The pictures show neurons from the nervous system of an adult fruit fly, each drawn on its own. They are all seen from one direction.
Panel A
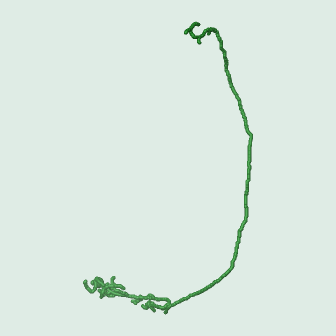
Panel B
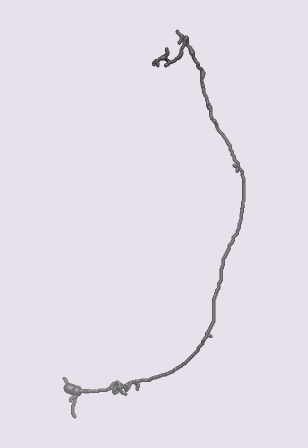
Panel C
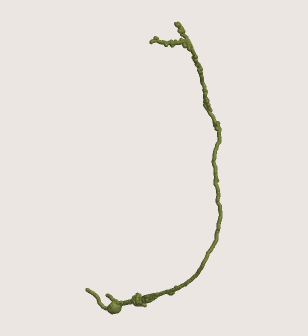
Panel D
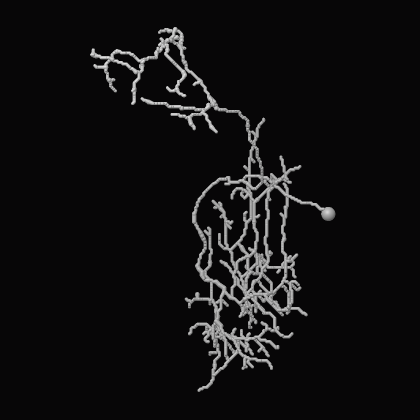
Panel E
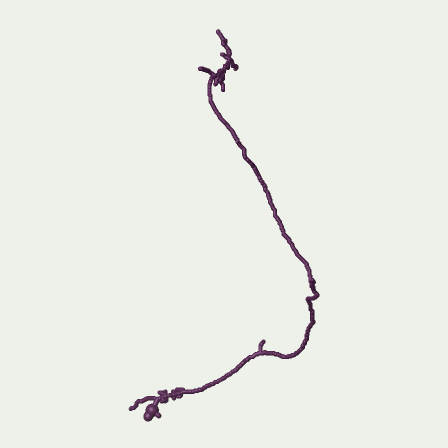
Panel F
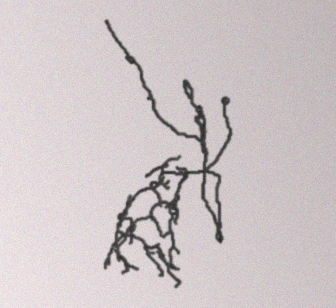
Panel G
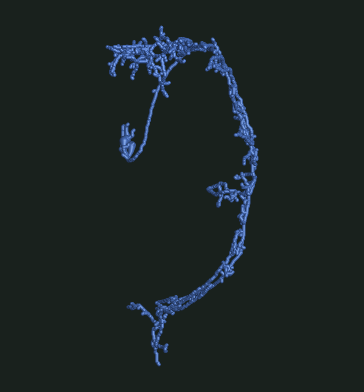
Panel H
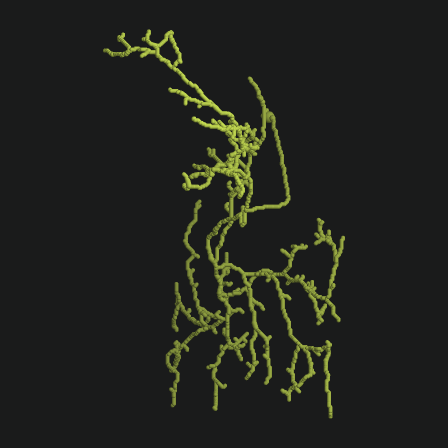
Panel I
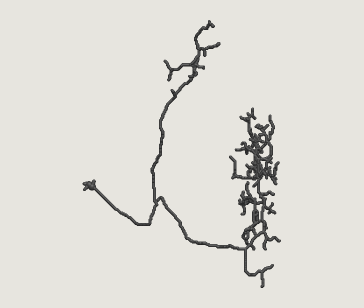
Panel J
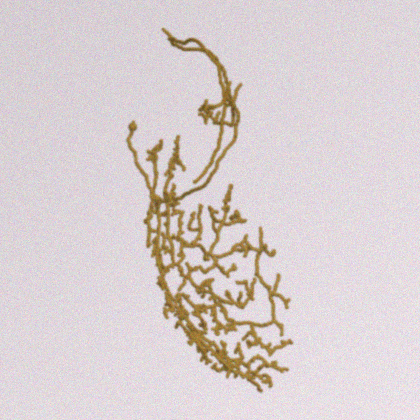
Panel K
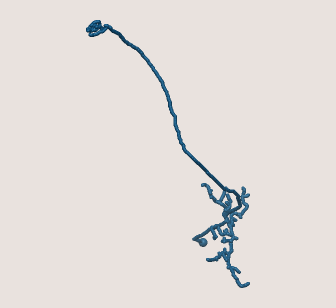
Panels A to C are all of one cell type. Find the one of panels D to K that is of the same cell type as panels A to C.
E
